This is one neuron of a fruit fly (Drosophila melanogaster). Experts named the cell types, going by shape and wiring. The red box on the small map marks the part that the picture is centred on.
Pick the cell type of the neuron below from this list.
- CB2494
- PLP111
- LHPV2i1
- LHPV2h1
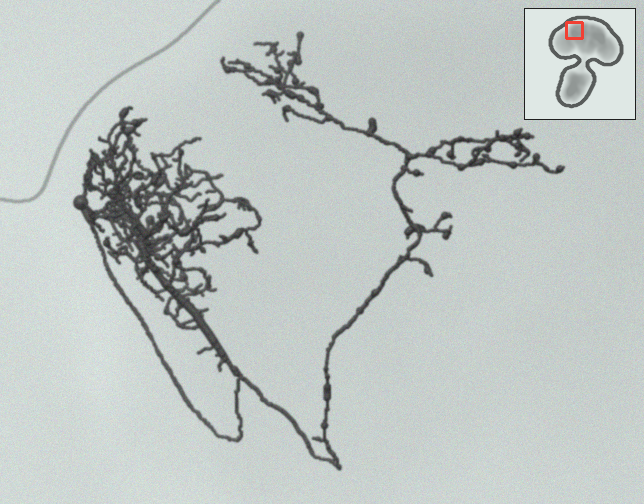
LHPV2h1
